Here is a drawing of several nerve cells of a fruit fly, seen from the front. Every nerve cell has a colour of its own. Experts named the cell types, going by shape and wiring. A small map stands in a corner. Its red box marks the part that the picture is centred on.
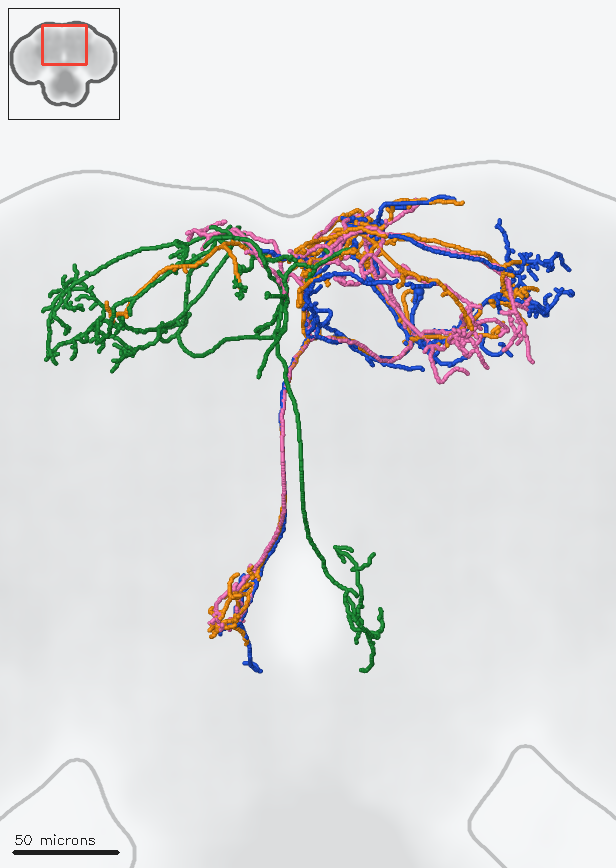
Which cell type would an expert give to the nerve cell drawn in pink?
SMP711m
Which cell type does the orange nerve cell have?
SMP718m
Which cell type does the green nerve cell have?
SMP716m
